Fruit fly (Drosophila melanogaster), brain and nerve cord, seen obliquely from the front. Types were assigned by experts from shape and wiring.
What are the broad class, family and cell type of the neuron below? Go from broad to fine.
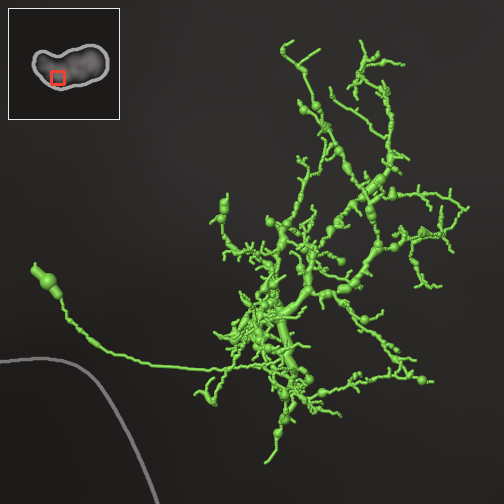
nerve-cord intrinsic neuron; hemilineage 20A.22A; IN20A.22A039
